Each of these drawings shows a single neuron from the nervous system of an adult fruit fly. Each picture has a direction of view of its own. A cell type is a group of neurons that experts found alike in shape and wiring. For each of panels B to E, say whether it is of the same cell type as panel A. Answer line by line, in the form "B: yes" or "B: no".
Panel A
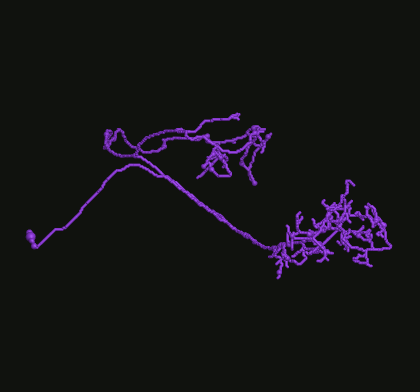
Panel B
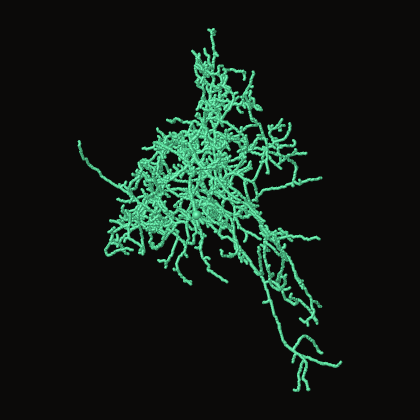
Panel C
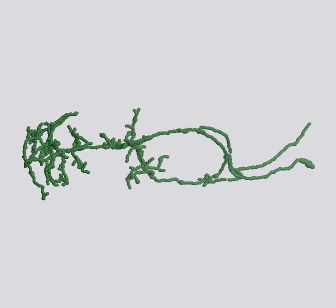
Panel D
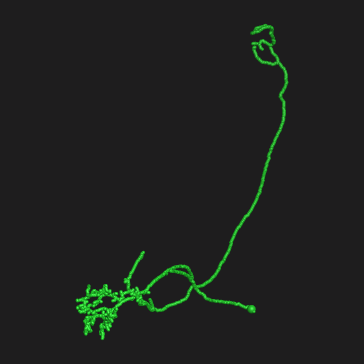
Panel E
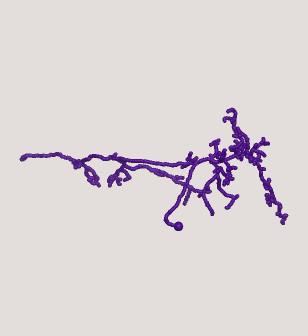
B: no
C: yes
D: yes
E: no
